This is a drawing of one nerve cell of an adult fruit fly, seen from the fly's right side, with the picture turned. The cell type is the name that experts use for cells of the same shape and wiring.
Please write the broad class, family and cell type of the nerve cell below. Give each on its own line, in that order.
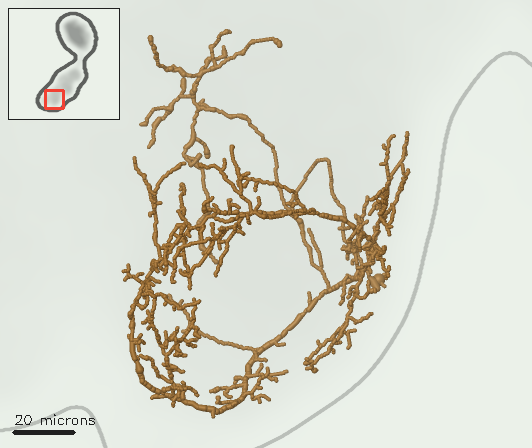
nerve-cord intrinsic neuron
hemilineage 16B
IN16B040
